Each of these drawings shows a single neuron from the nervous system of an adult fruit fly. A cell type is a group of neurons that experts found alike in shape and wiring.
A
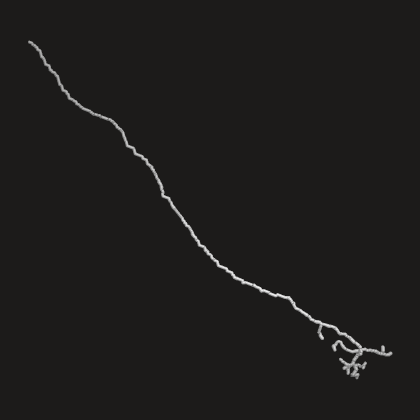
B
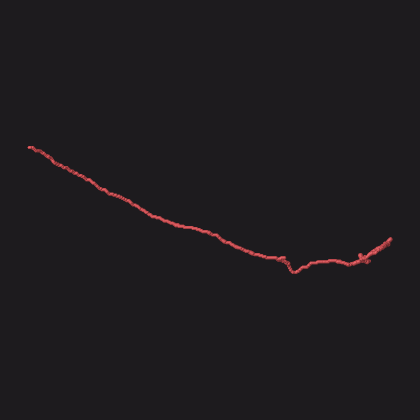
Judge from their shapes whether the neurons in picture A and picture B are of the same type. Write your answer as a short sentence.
They are of the same cell type.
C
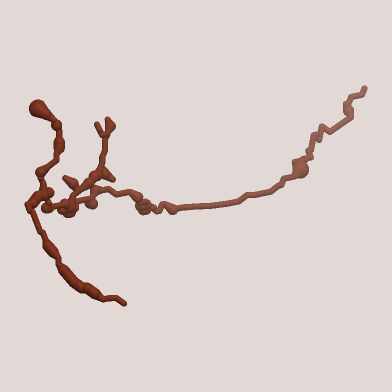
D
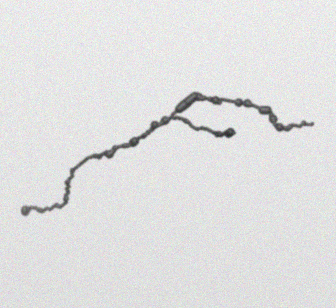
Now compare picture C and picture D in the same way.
They are of the same cell type.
